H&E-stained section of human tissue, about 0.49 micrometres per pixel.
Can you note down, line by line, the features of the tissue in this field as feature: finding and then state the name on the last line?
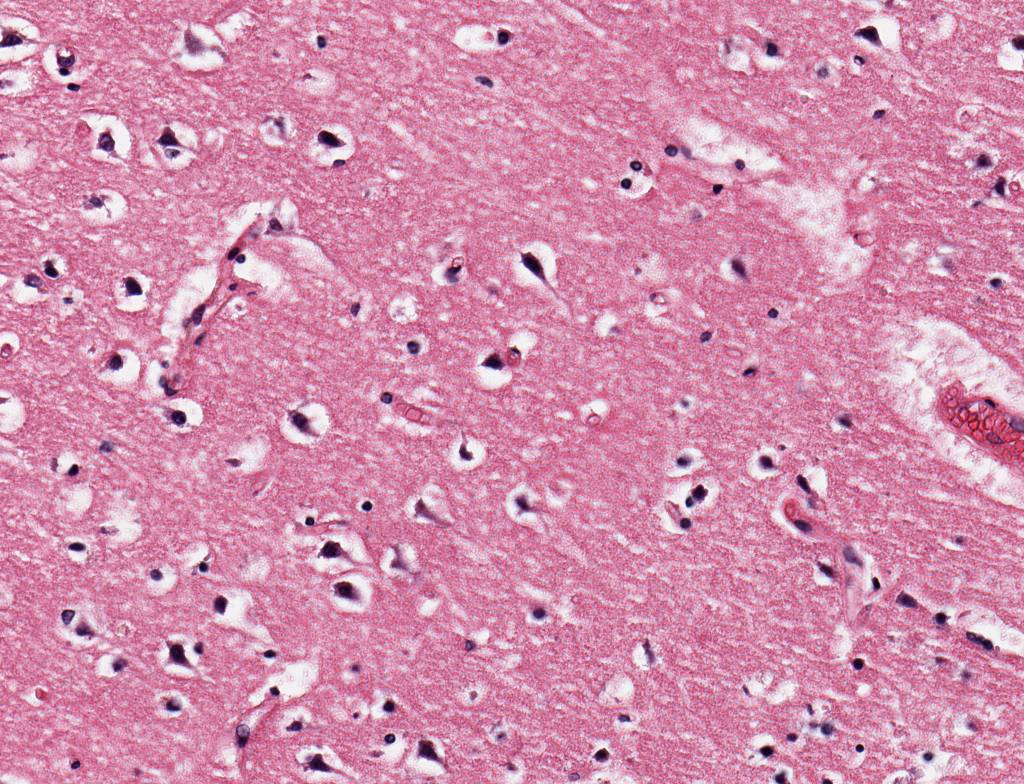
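Matrix: pink, finely fibrillary, filling the whole field
Cells: scattered singly, not grouped into units
Small nuclei: round, dark, no visible cytoplasm, many lying between the neurons
Vessel: right edge, cut lengthwise, red blood cells tightly packed
Absent: epithelium, glands, fat cells
Name: cerebral cortex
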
